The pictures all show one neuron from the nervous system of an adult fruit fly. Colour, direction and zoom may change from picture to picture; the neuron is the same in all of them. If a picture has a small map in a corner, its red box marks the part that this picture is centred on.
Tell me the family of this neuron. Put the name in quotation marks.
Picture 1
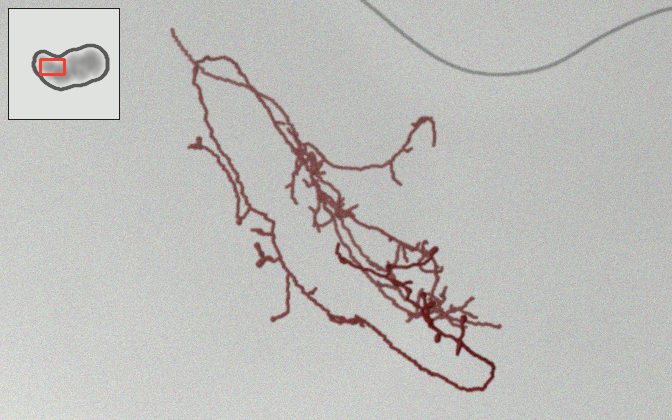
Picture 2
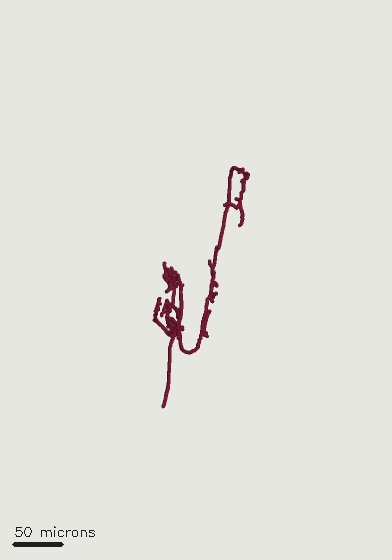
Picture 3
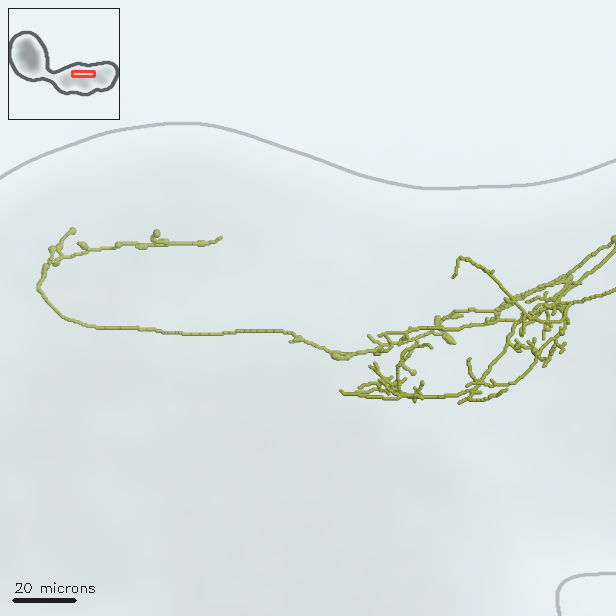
"hemilineage 06A"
